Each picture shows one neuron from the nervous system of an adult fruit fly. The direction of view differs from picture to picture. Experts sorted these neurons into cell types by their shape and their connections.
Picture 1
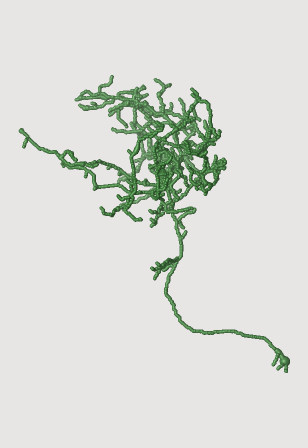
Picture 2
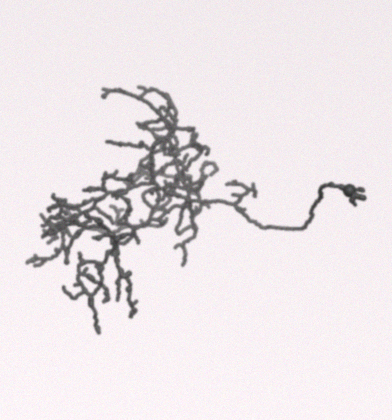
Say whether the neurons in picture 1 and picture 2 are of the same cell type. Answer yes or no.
yes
